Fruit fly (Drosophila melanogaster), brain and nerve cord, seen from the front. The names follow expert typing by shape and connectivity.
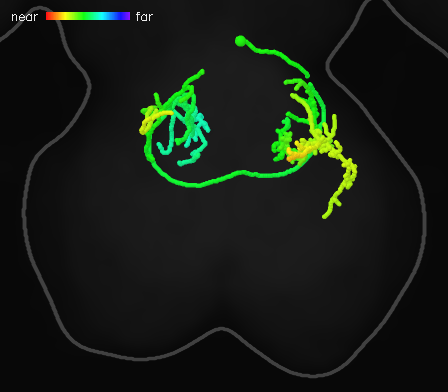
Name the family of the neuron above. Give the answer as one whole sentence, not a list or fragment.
This neuron has been assigned the family hemilineage 19B.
